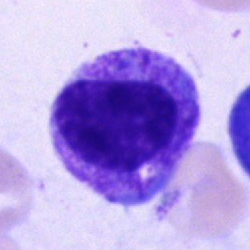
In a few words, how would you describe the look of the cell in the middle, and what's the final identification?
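The band of cytoplasm is widest above the nucleus, and it's sprinkled with fine purple granules. The chromatin's dark purple and dense, and there's a small clear spot at the lower edge of the nucleus. This one's a myelocyte.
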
